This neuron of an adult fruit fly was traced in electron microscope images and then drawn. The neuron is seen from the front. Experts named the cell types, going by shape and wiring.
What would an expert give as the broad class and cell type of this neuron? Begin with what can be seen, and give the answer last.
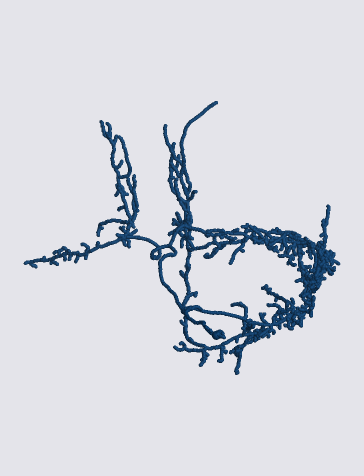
Dozens of branch ends can be seen. In this view it is about as wide as it is tall. Its broad class is central-brain intrinsic neuron. It is of cell type WED076.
